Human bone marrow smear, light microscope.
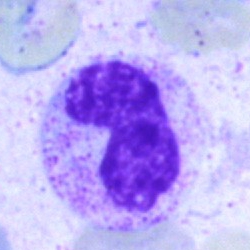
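Band neutrophil in the middle of the field, its nucleus indented on the left side into a kidney shape, with dark purple, coarsely clumped chromatin. The cytoplasm is plentiful and pale lilac, with fine pink-purple granules scattered through it.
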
